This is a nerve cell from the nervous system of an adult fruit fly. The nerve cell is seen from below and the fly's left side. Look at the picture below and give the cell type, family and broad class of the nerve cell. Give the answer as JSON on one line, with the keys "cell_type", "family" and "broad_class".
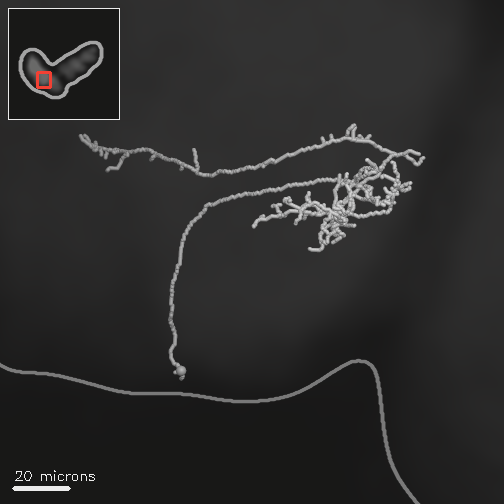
{"cell_type": "WED031", "family": "hemilineage WEDa2", "broad_class": "central-brain intrinsic neuron"}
